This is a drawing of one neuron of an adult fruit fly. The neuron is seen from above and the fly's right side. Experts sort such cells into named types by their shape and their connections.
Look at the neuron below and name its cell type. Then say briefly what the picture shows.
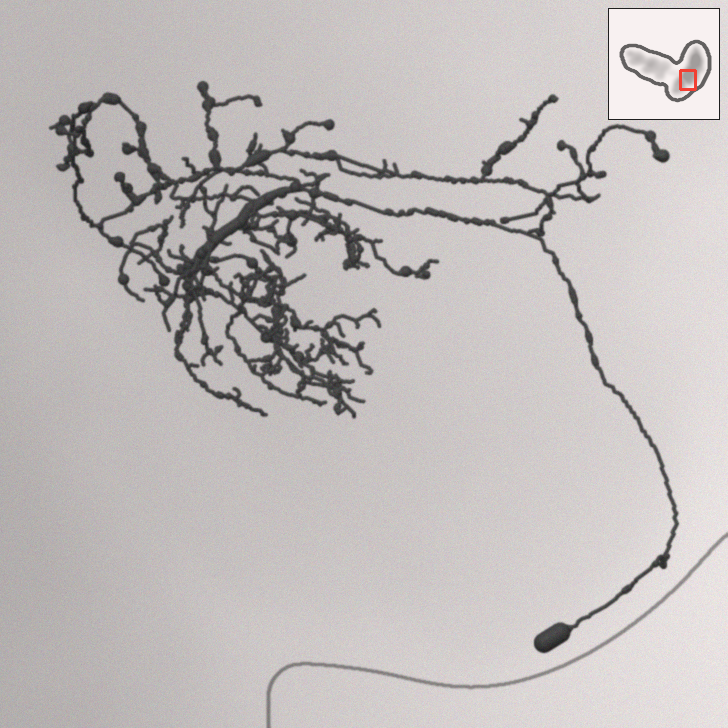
It is of cell type CB1213. Its broad class is central-brain intrinsic neuron. The cell body is at the lower right of the picture. As drawn here it is about as wide as it is tall.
